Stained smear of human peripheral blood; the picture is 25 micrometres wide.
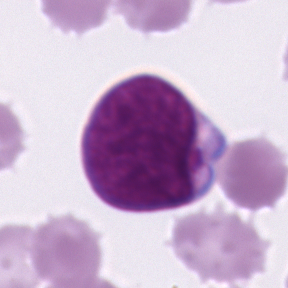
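Myeloblast, about 13 micrometres across, with a round nucleus of about 11 micrometres filling about 80% of the cell's area. The chromatin's dark purple, dense and mottled. Most of the cytoplasm is tucked into a small crescent on the right side, pale and light bluish-lilac, and there are no granules to be seen in it.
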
